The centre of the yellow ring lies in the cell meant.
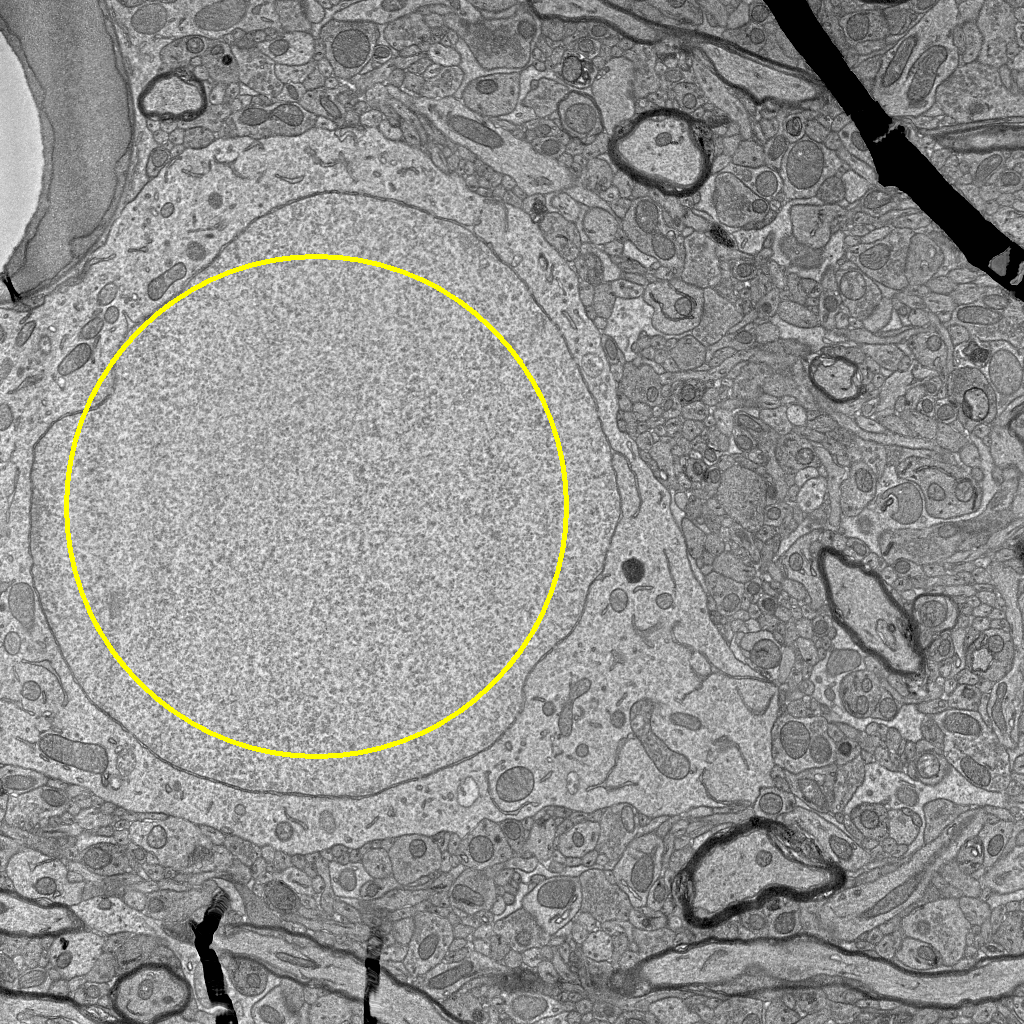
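Excitatory neuron at the centre of the ring, with a large nucleus, round to slightly oval, lying wholly within the picture. See how smoothly its envelope runs, with no deep folds. The chromatin is finely granular and evenly spread, and no dense clumps gather along the envelope. Small mitochondria are scattered through the cytoplasm around the nucleus.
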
